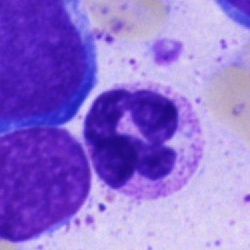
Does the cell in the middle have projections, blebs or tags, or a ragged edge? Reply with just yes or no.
No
